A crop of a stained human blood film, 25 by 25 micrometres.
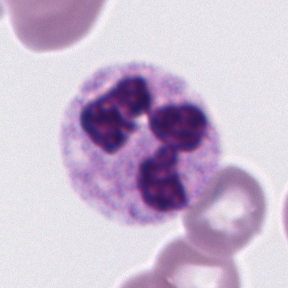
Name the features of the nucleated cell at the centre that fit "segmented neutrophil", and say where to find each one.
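Here the nucleus is divided into three separate lobes of dark purple, coarsely clumped chromatin, and it fills about 40% of the cell's area. The cell is about 14 micrometres across, which goes with a segmented neutrophil.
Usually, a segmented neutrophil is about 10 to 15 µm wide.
The cytoplasm is pale pinkish-lilac and evenly filled with fine granules, and that pale colour fits as well.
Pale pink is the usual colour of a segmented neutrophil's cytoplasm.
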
